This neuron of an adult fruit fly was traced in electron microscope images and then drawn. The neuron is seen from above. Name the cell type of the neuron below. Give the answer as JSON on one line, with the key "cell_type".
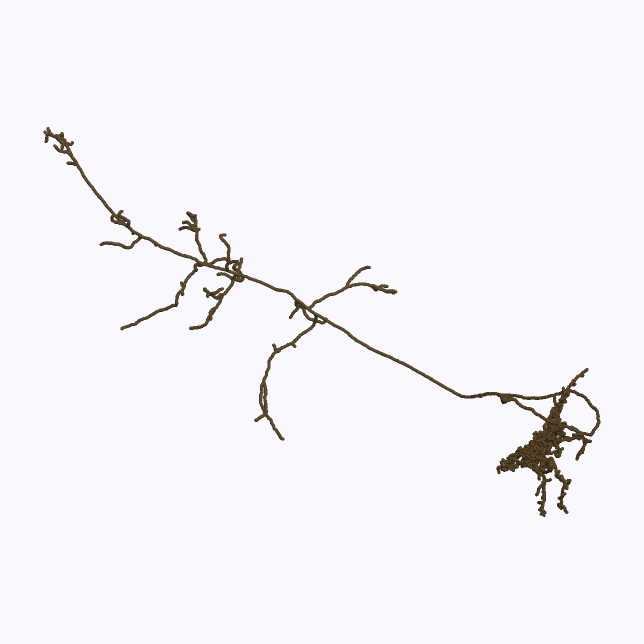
{"cell_type": "DNp07"}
